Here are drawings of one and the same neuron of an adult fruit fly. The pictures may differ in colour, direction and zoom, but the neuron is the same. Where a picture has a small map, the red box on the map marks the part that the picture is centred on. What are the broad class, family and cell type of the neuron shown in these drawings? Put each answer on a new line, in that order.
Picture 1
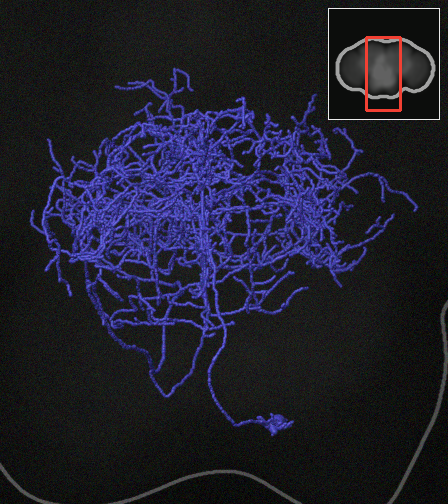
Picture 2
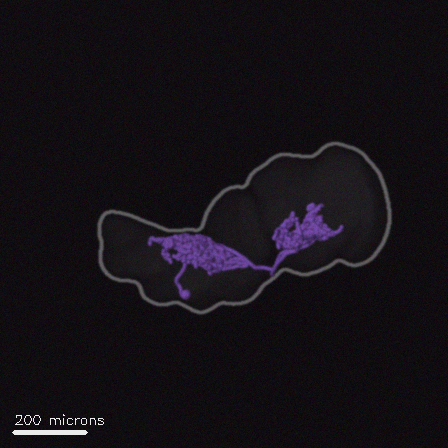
ascending neuron
hemilineage 27X
AN27X008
